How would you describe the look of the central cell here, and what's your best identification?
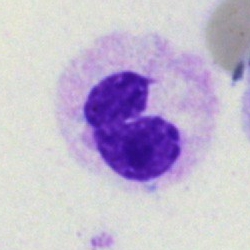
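Round in outline, this cell has a nucleus with a deep cleft entering it from the right side. No nucleoli can be seen in the nucleus. Fine granules are present in the cytoplasm. This is a segmented neutrophil.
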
